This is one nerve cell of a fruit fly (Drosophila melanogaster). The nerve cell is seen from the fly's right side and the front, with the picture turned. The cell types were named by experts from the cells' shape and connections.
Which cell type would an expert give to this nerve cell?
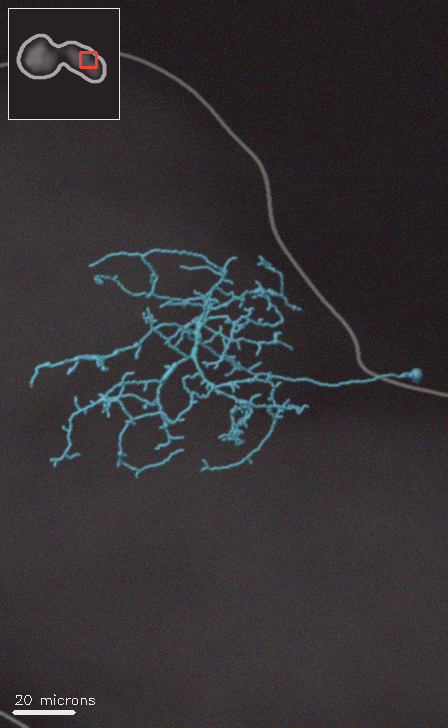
IN20A.22A043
